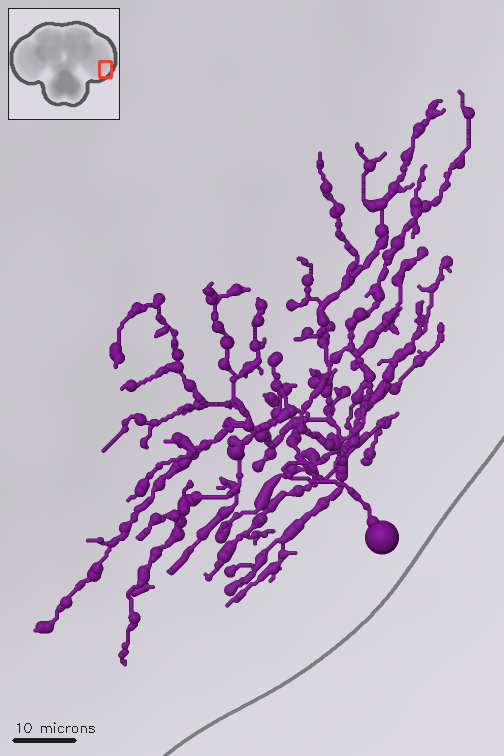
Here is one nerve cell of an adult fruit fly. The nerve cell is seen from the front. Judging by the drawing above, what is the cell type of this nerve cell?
Dm18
